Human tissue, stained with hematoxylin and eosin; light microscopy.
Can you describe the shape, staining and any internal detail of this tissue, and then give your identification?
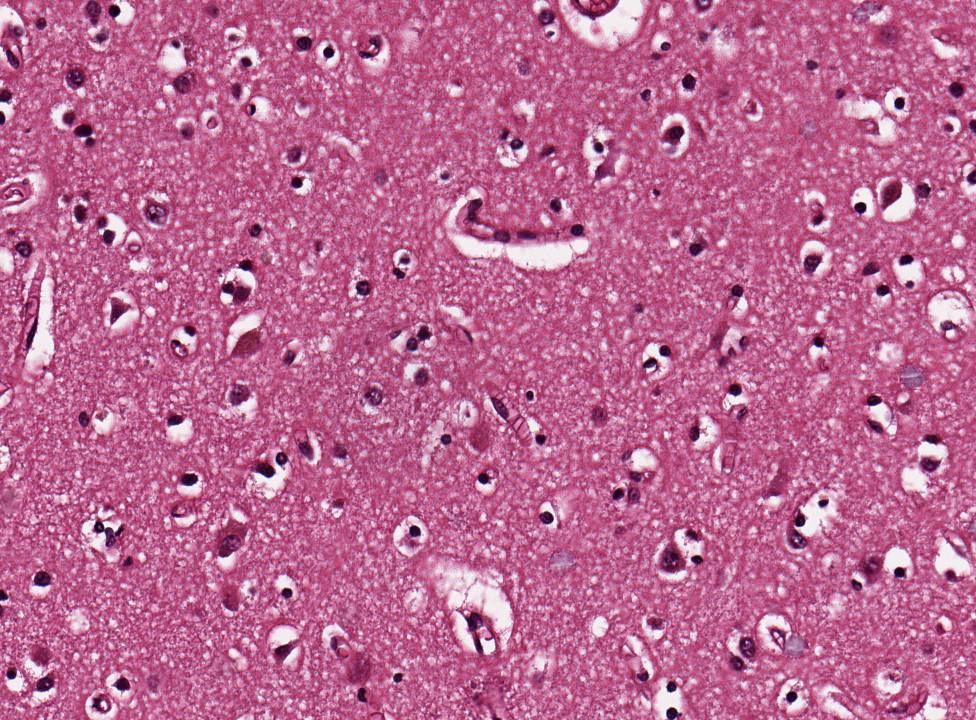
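Single cells are scattered fairly evenly across the field in a continuous pink matrix. This matrix is finely bubbly, containing many tiny vacuoles throughout. Most cells have a small, round, dark-staining nucleus and little visible cytoplasm. Many nuclei lie within clear, empty halos that separate them from the matrix. Here the tissue is cerebral cortex.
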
